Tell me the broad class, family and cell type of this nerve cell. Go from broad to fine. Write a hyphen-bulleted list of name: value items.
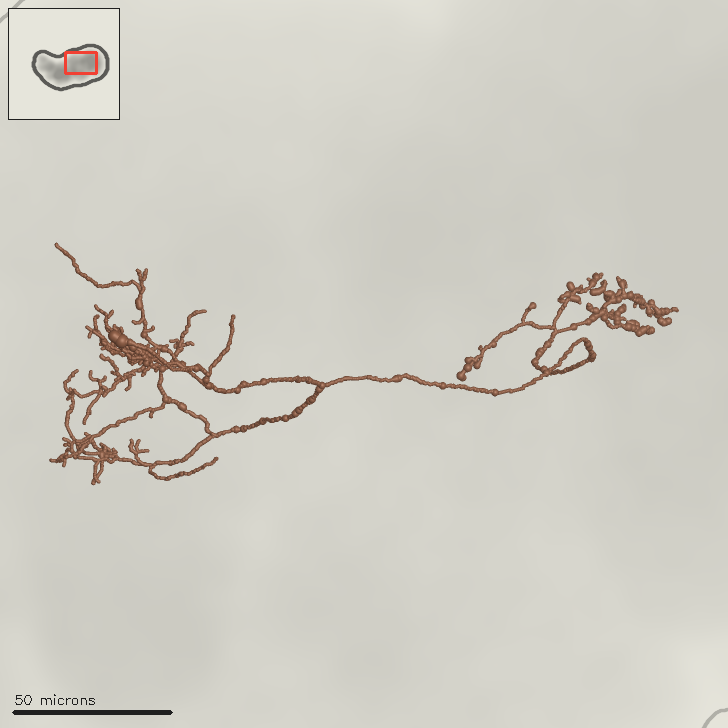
- broad class: central-brain intrinsic neuron
- family: hemilineage AOTUv3_ventral
- cell type: AOTU036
